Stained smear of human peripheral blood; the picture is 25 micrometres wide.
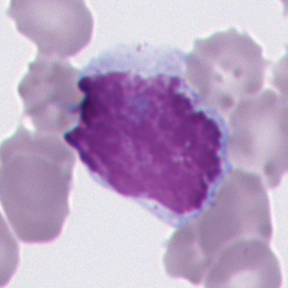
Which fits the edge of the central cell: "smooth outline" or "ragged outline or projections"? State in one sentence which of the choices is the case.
There is a ragged or frayed edge, or there are projections, blebs or tags, on this cell.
